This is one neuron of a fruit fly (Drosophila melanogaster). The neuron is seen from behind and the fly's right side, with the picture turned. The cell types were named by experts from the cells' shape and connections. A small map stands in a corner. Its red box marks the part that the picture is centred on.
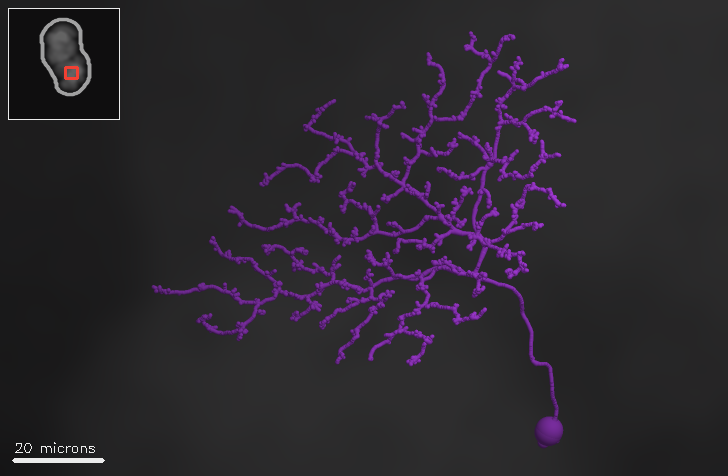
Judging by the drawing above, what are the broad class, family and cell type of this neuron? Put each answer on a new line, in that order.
optic-lobe intrinsic neuron
Dm
Dm18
